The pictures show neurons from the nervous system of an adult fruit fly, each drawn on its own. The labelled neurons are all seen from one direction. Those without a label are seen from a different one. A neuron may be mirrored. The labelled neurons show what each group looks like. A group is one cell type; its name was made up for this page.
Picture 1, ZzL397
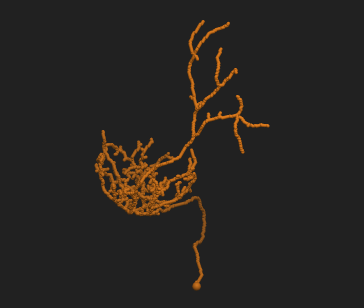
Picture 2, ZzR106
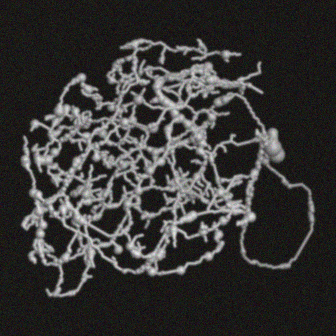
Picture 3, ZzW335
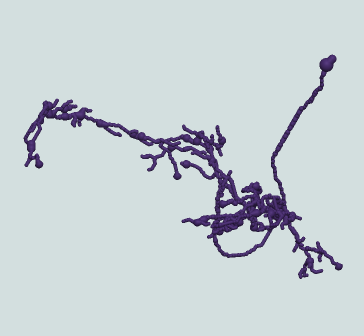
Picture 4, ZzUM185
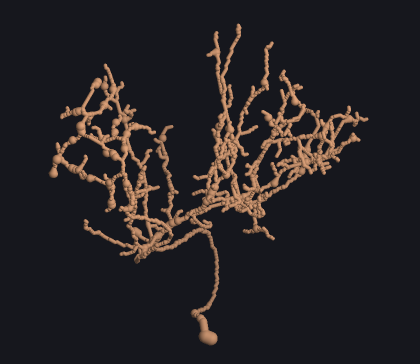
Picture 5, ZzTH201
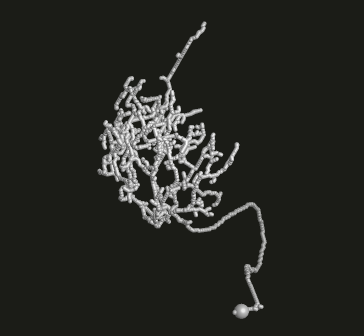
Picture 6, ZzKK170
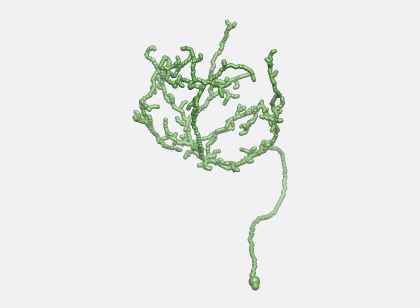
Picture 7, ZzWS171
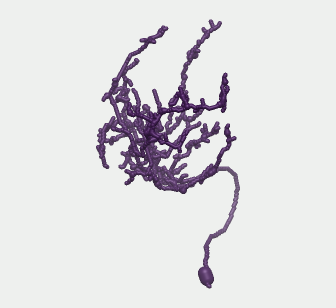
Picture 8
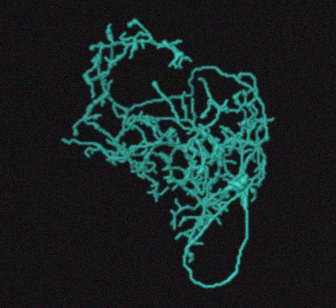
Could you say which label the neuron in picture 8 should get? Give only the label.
ZzR106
